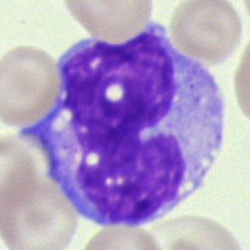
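Monocyte, the cell in the centre. Several small round clear holes sit over its nucleus, and the pale greyish blue cytoplasm, widest on the right side of the cell, carries fine, dust-like purplish granules.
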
